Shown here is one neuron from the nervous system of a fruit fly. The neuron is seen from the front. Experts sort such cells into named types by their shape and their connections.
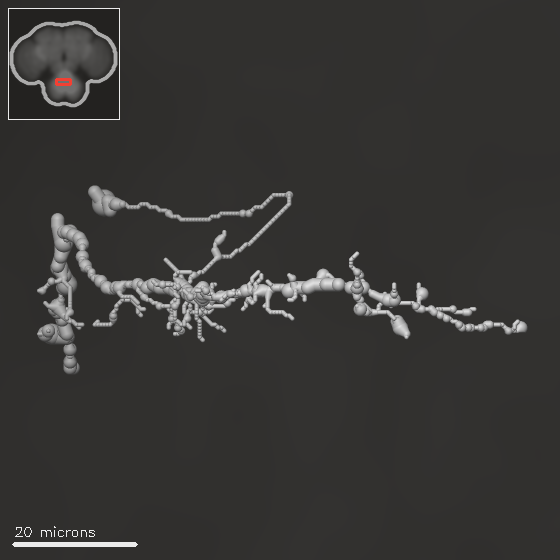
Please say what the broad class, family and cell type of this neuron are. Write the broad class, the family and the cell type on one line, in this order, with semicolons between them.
nerve-cord intrinsic neuron; hemilineage 21A; IN21A087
